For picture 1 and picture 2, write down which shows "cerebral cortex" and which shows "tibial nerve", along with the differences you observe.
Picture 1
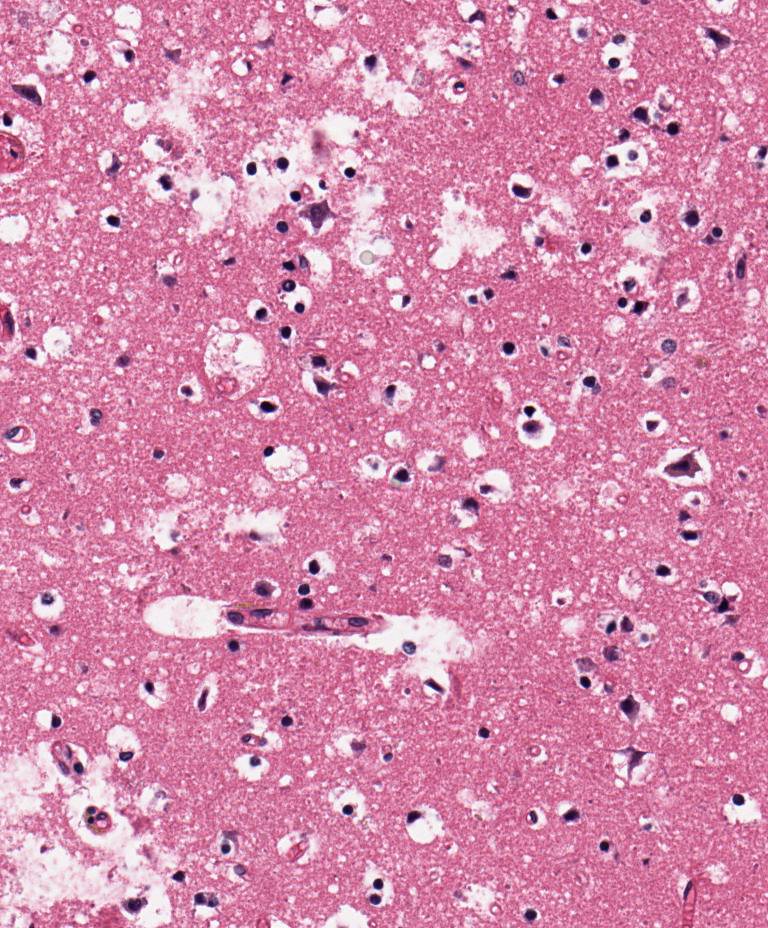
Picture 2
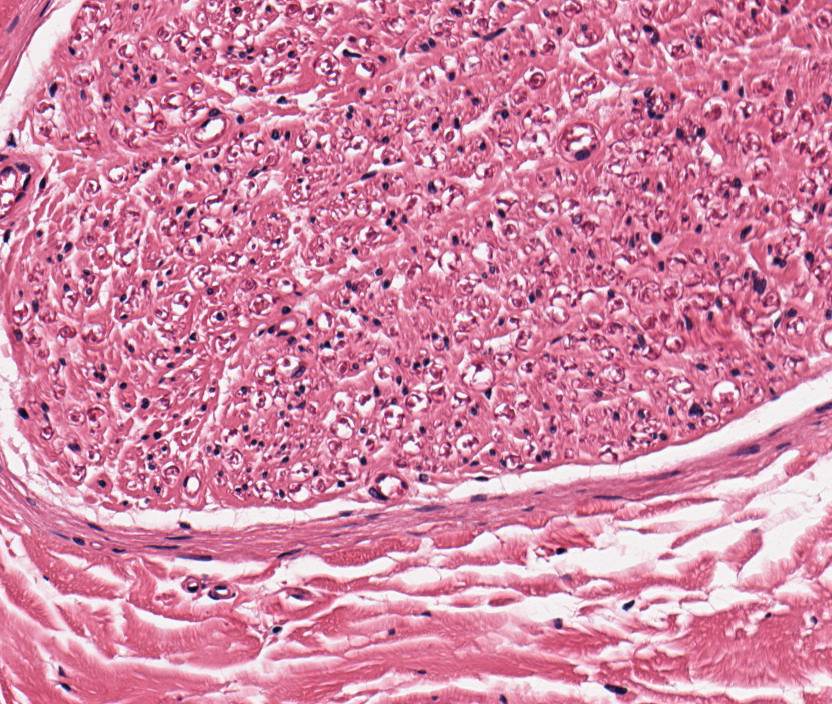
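Cerebral cortex is shown in picture 1 and tibial nerve in picture 2. Picture 1 has no epithelium or glandular units; most cells are small with round, dark, uniformly stained nuclei, and a few larger cells have angular, triangular dark-staining outlines. Picture 2 is a bundle packed with small round profiles, many with a clear ring around a pink centre, and small dark nuclei scattered evenly among them. A thin layer of flattened cells with elongated nuclei covers its lower border.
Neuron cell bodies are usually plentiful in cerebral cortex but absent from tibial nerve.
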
